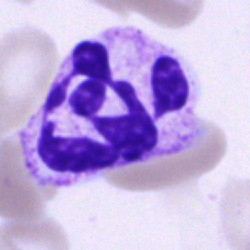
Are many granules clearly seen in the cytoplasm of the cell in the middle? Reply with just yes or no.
Yes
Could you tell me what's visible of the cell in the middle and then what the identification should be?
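Its outline is irregular, somewhat angular. The chromatin looks dense and dark purple, and I can't make out any nucleoli in the nucleus. This one is a segmented neutrophil.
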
